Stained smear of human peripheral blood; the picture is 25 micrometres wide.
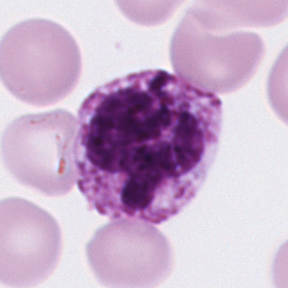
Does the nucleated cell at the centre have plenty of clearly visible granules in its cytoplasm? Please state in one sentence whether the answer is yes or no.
Yes, what the cytoplasm holds is many visible granules.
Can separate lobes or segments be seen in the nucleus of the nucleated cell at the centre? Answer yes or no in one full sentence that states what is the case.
Yes, into two or more lobes the nucleus of this cell is divided.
